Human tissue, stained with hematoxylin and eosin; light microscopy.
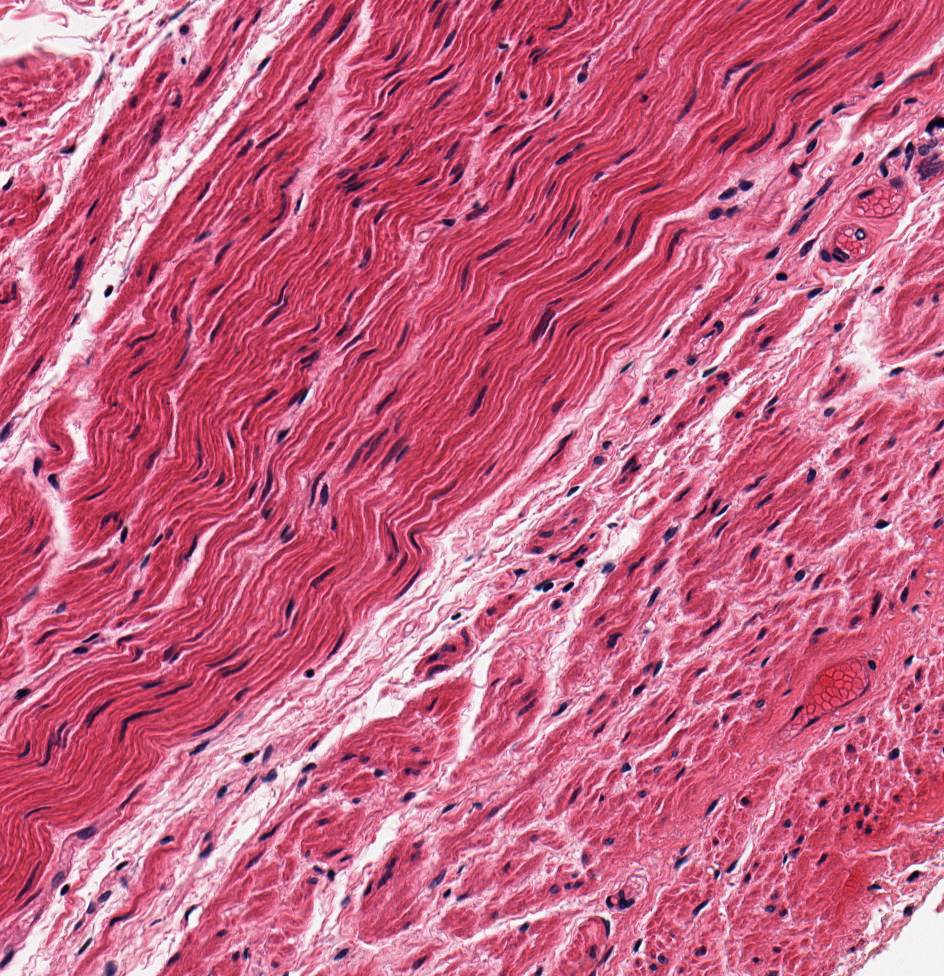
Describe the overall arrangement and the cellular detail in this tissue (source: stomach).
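First: a band of loose connective tissue runs diagonally from lower left to upper right, separating two masses of smooth muscle. Second, the upper-left half: the muscle cells are cut lengthwise and follow a wavy course from lower left to upper right, with elongated dark nuclei lying parallel to the fibres. Third, lower right: muscle cut across or obliquely looks patchy and fragmented, not like long parallel fibres.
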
